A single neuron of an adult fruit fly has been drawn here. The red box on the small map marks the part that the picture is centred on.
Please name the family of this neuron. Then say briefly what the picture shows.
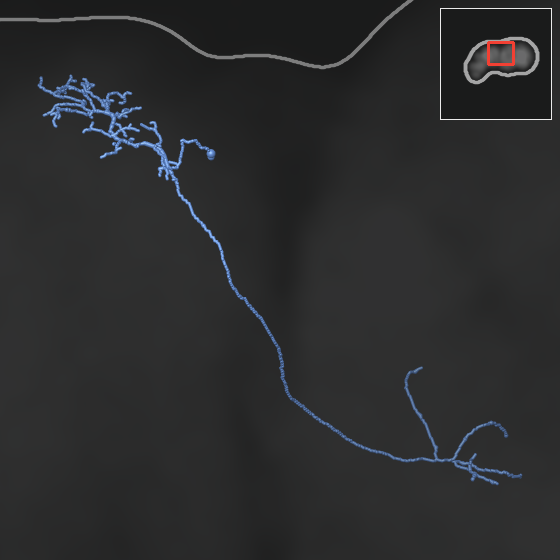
The family is MeVP. It is a visual projection neuron. The cell body is at the top of the picture. In this view it is about as wide as it is tall.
